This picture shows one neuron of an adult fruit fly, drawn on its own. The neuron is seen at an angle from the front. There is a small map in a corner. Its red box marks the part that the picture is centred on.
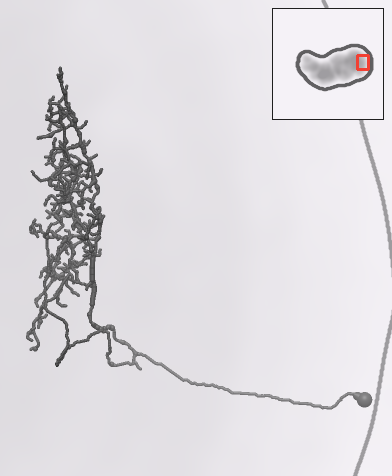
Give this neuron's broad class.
optic-lobe intrinsic neuron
